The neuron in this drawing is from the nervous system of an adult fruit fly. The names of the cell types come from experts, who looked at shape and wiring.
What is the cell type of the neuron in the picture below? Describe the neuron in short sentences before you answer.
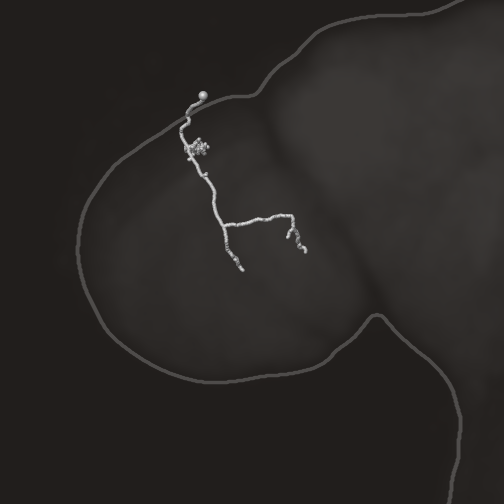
It is in the brain and does not reach the nerve cord. The cell body can be seen at the top of the picture. It is an optic-lobe intrinsic neuron. Its cell type is TmY9b.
